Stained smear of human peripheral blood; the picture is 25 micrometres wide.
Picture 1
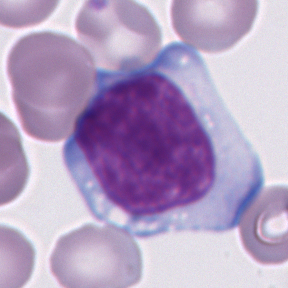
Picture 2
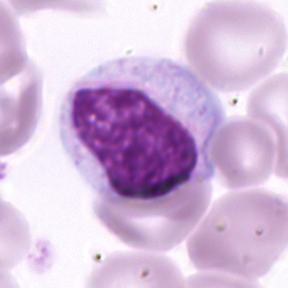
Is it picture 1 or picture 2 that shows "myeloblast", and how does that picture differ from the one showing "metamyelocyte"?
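The myeloblast is in picture 1 and the metamyelocyte in picture 2. The myeloblast has an angular outline, with fairly straight edges that meet at corners. Its chromatin is evenly mottled and has no large dark clumps.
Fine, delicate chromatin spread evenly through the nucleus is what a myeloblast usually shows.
Its nucleus measures about 13 micrometres across. The cytoplasm of the myeloblast is pale sky-blue, and no granules are visible in it.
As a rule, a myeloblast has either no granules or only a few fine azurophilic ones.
A few tiny clear spots lie in its cytoplasm near the cell edge. The metamyelocyte, by contrast, has fine, sparse pinkish-violet granules scattered through its cytoplasm, and no vacuoles are seen there. Its nucleus is about 12 by 9 micrometres and fills about 50% of the cell's area. A red cell presses against the upper left border of the myeloblast, while in picture 2 a red cell lies beneath the lower edge of the metamyelocyte and overlaps it.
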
